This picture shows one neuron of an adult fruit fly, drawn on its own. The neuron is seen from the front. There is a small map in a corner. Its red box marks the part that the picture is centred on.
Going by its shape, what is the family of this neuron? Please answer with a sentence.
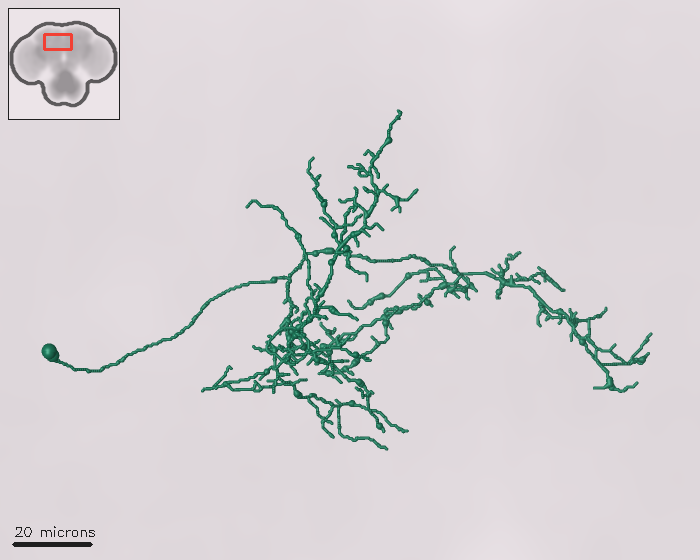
The family is hemilineage AOTUv4_ventral.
